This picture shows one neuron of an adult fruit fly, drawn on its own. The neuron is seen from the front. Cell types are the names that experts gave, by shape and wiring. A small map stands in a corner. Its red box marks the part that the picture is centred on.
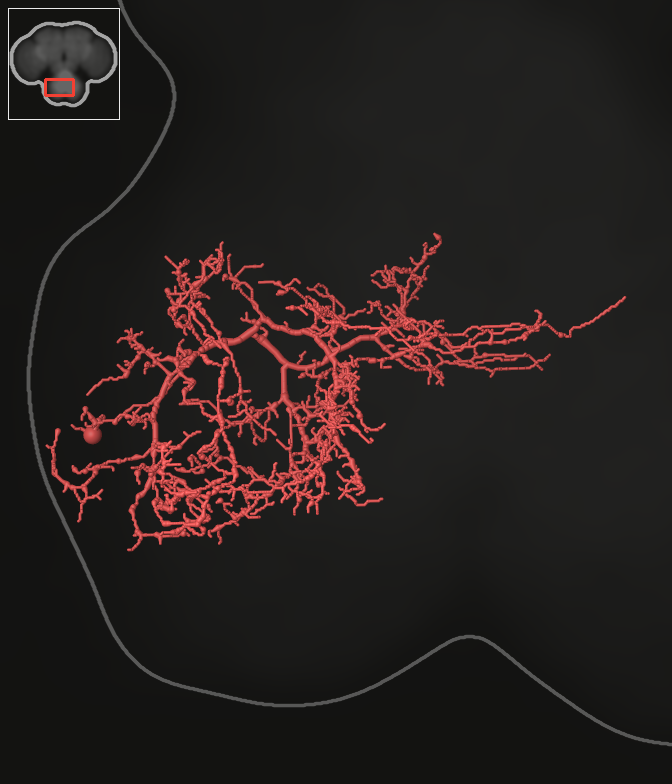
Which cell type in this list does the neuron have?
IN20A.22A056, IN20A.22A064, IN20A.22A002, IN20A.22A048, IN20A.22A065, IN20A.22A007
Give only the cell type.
IN20A.22A002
